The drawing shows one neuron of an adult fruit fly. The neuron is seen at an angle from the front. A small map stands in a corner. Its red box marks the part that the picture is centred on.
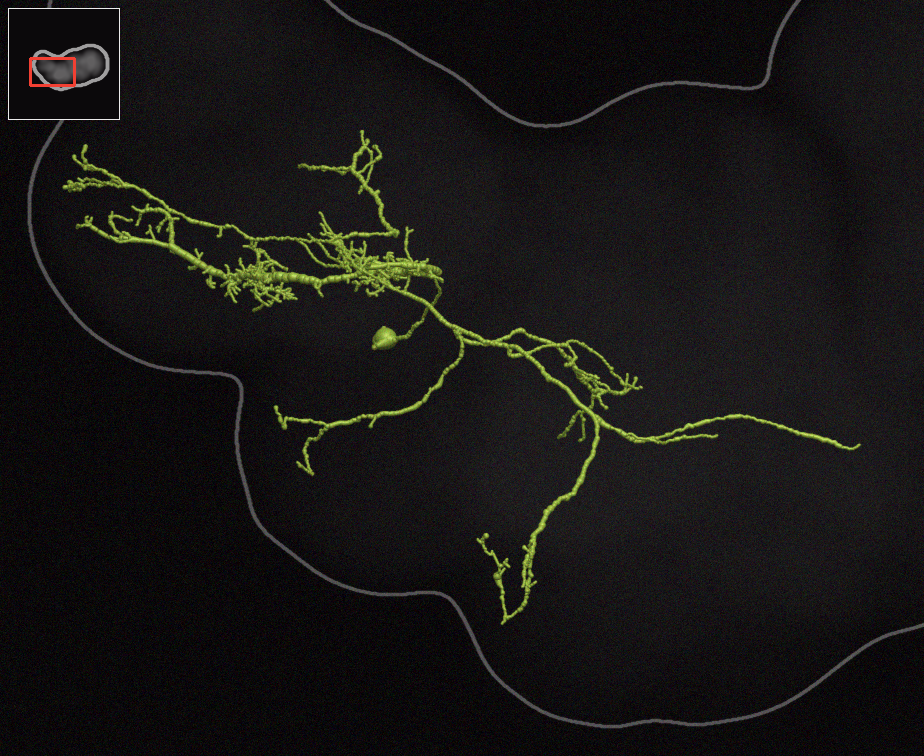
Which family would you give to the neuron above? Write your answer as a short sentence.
The family is hemilineage 07B.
